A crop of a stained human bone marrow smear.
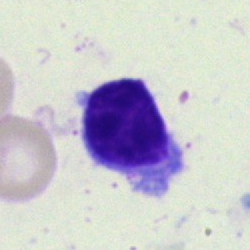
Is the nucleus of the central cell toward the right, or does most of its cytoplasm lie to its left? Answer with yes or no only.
No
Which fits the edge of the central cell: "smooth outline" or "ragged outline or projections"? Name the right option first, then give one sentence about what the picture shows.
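Ragged outline or projections. The cytoplasmic edge at the lower right is ragged with small bleb-like projections.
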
